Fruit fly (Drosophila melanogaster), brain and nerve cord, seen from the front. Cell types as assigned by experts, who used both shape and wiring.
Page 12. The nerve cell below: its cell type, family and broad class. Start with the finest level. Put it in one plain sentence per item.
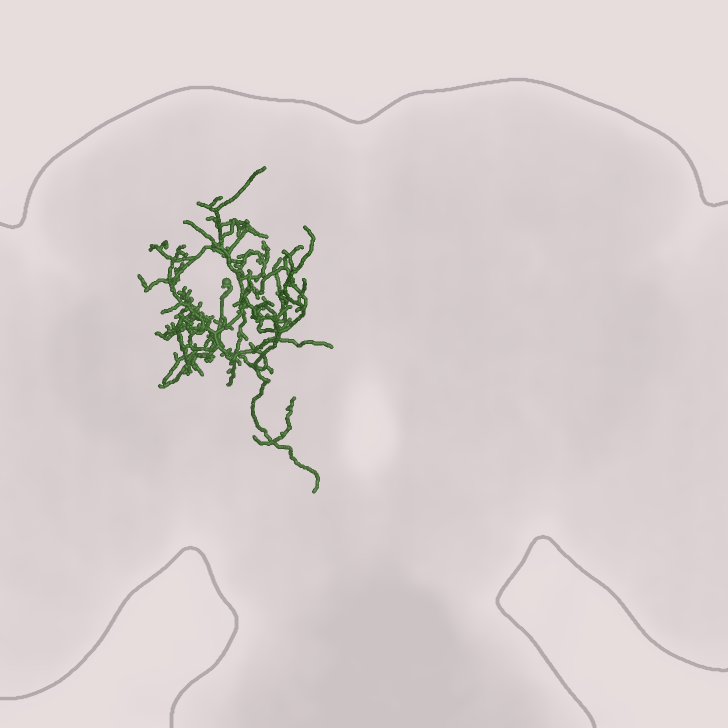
Type PVLP200m_a of hemilineage SMPpv2_ventral, a central-brain intrinsic neuron.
